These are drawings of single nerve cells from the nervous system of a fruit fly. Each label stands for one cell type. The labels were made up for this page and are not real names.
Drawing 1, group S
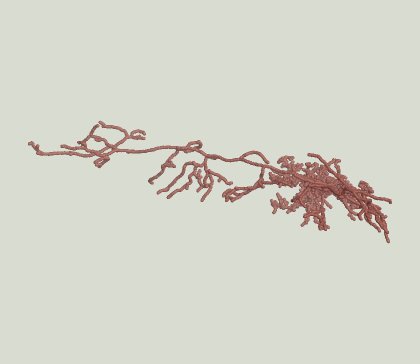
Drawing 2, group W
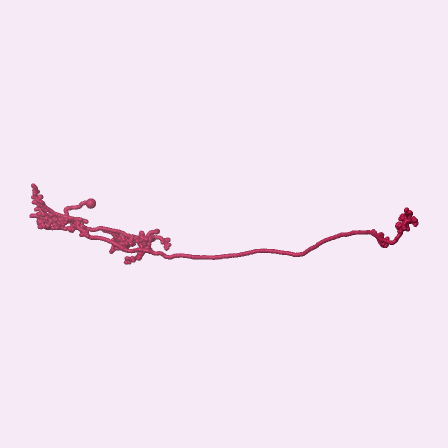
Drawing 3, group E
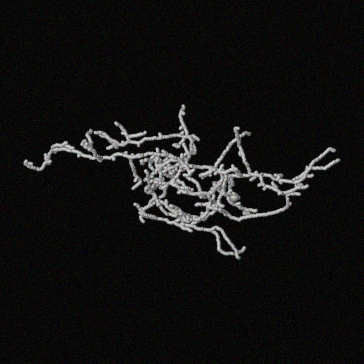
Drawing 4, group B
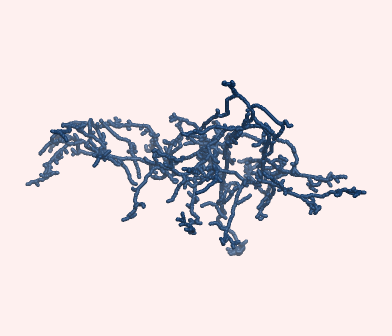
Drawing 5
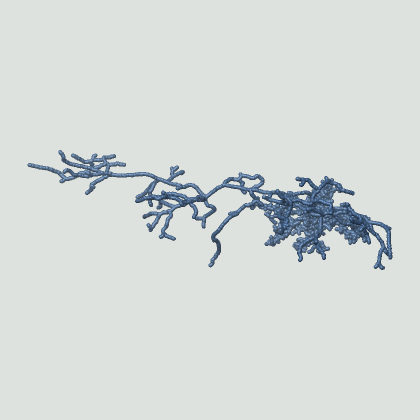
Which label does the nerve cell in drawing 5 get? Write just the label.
group S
